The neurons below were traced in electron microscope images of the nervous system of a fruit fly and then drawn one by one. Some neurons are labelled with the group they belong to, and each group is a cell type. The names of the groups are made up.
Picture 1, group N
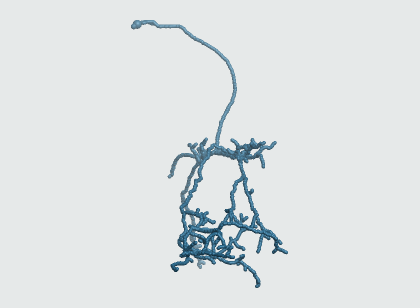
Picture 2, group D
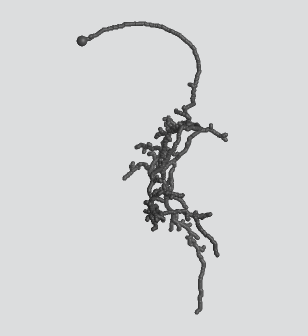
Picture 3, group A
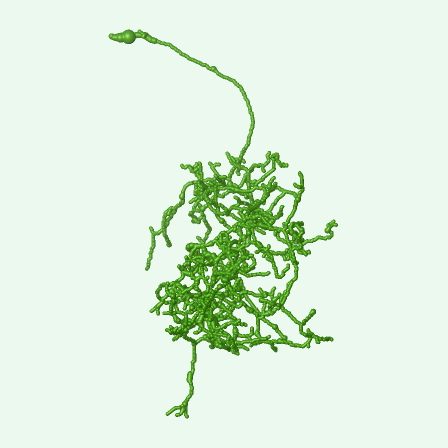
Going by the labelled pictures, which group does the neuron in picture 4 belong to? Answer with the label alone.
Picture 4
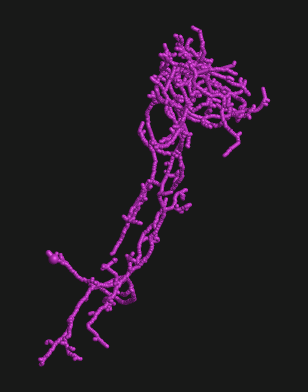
group A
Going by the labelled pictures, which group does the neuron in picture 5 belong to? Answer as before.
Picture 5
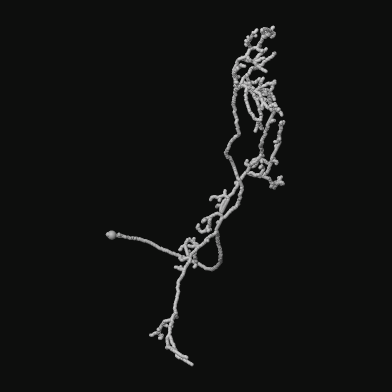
group N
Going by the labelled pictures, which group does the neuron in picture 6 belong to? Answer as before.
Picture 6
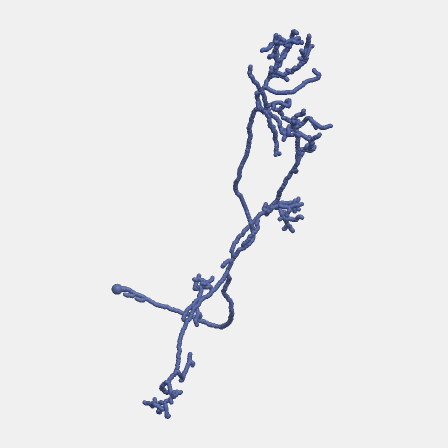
group N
